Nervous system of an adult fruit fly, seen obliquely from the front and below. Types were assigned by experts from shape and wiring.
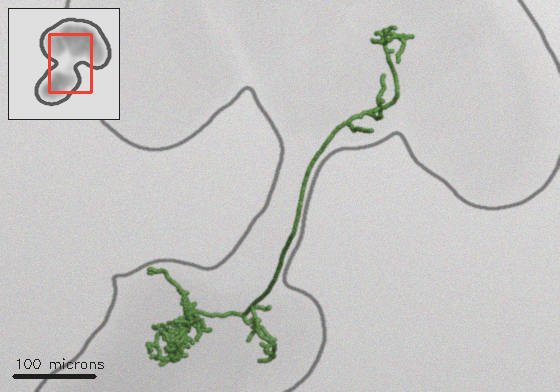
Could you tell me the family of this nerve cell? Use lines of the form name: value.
family: hemilineage 07B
